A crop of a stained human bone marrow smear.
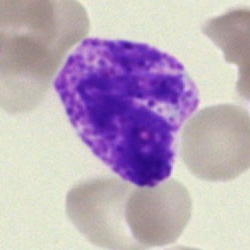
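Basophil, the cell in the middle of a stained human bone marrow smear. First, the nuclear chromatin is dense and stains dark purple. Second, dark purple granules are scattered through the cytoplasm. Third, granules also lie over the nucleus. Finally, the cytoplasm between the granules is pale lilac.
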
